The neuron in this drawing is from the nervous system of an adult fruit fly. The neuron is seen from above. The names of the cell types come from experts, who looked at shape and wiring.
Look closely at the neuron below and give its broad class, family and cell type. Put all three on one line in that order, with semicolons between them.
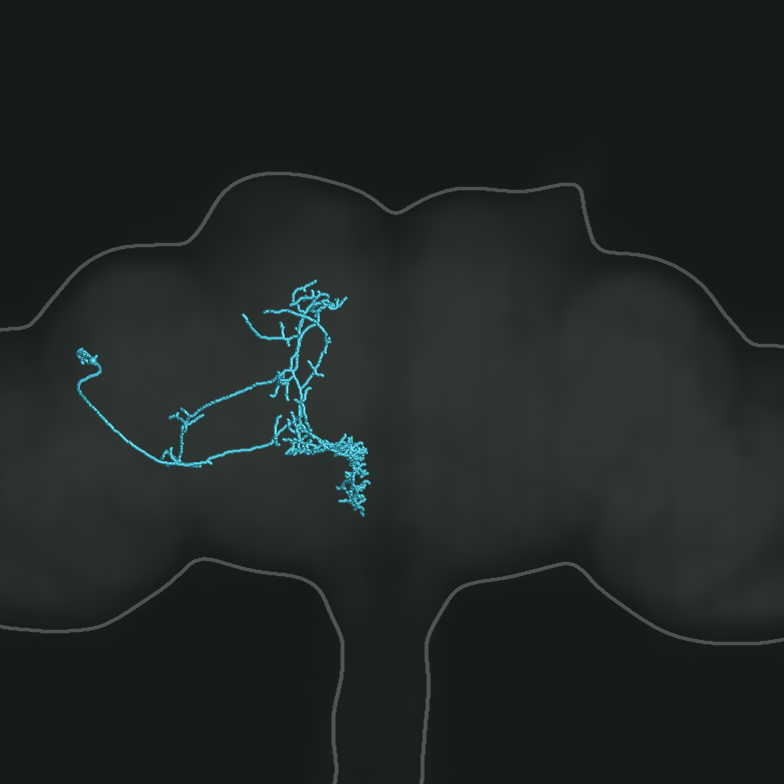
central-brain intrinsic neuron; hemilineage SIPa1_dorsal; ATL002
